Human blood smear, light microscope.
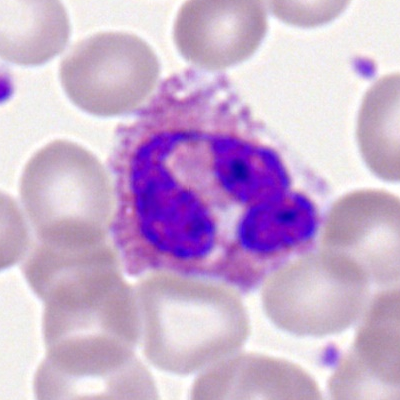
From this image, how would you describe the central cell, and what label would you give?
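First point, shape: the outline is irregular and angular, not round. Second, nucleus: divided into separate lobes rather than forming one mass. Third, the centre: pale cytoplasm shows through a gap between the nuclear lobes. Fourth, chromatin: dark purple and coarsely clumped. Conclusion: an eosinophil.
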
